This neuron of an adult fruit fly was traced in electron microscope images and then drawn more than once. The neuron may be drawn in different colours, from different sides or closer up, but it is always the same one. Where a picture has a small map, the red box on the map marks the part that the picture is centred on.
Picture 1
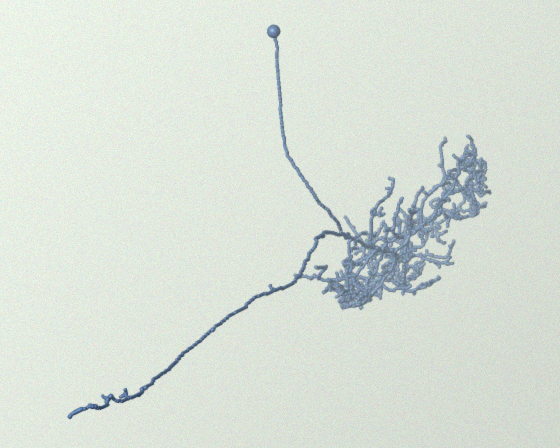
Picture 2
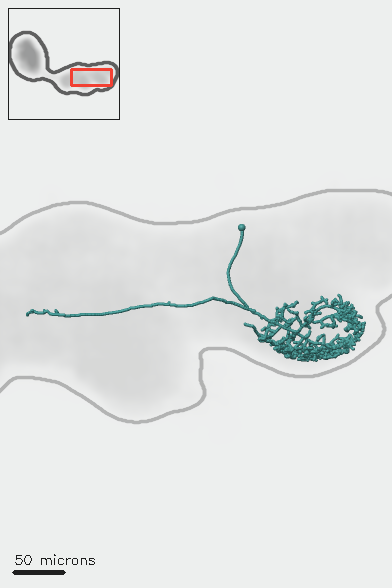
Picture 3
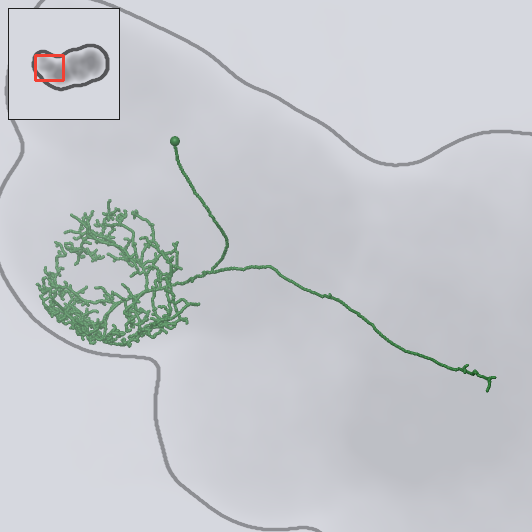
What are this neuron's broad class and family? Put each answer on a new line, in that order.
nerve-cord intrinsic neuron
hemilineage 23B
